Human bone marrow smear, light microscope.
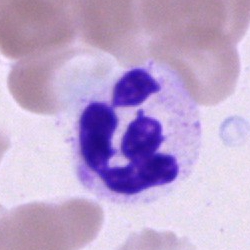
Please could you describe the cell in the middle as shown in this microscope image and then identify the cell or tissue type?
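Start with the outline: it is roughly round. Now look inside at the nucleus, which is divided into several distinct lobes. You won't find any nucleoli there. In the cytoplasm, notice the fine lilac granules scattered throughout. This cell is a segmented neutrophil.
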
